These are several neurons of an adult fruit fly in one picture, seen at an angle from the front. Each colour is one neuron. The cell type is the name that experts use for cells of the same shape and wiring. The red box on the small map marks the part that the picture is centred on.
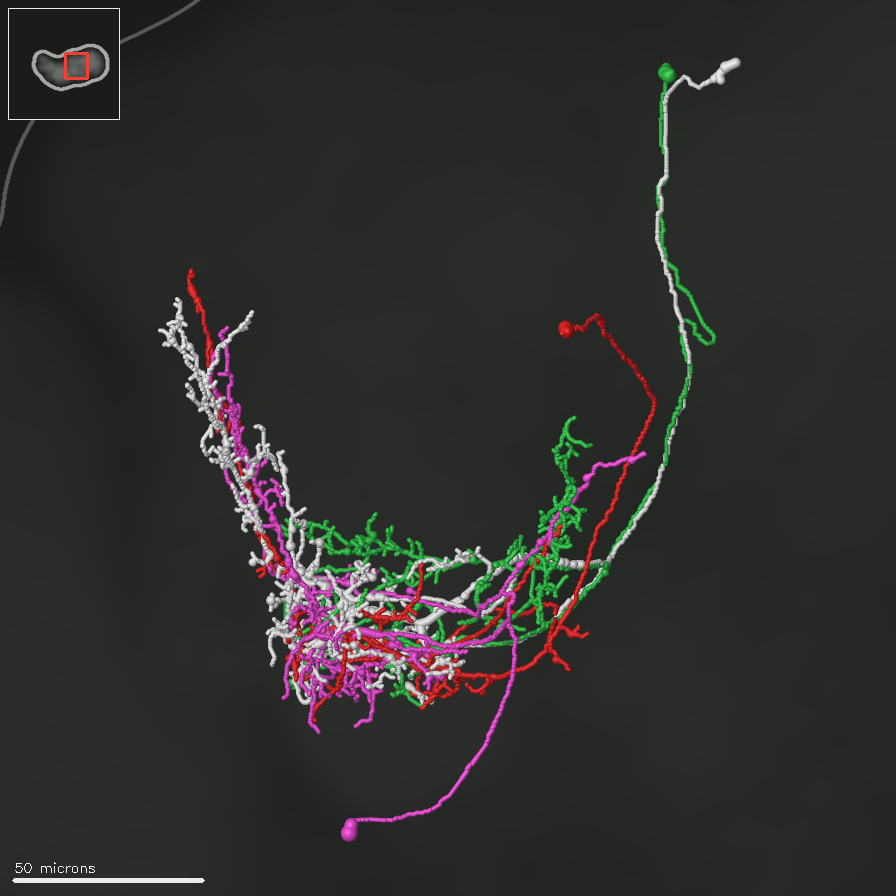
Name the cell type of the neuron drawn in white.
WED094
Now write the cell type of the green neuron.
WED095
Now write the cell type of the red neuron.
CB1268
